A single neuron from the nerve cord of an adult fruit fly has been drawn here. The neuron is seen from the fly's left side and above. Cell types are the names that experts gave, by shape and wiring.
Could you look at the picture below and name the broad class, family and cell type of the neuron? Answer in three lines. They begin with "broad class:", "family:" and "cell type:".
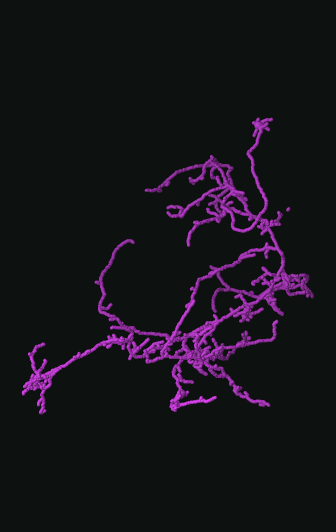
broad class: nerve-cord intrinsic neuron
family: hemilineage 03A
cell type: IN03A050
